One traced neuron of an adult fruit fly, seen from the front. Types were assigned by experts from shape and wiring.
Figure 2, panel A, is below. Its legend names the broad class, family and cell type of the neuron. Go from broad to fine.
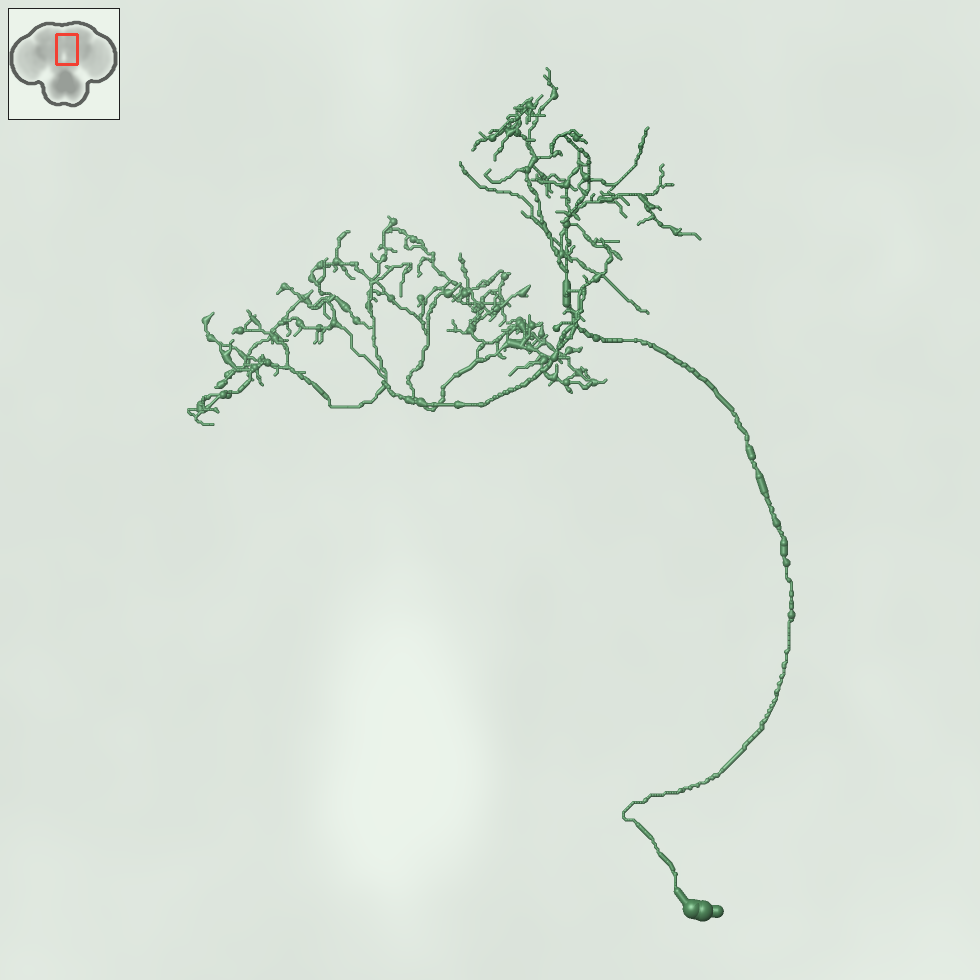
central-brain intrinsic neuron; hemilineage LALv1_dorsal; FB4D_c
